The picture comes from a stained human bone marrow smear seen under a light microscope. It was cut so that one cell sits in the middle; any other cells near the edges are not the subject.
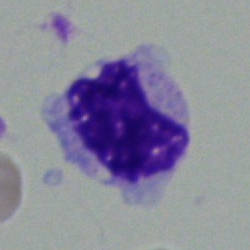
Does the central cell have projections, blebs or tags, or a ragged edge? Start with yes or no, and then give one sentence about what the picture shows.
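Yes. The cell outline is irregular, with uneven, ragged margins.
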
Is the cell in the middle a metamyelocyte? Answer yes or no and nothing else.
yes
